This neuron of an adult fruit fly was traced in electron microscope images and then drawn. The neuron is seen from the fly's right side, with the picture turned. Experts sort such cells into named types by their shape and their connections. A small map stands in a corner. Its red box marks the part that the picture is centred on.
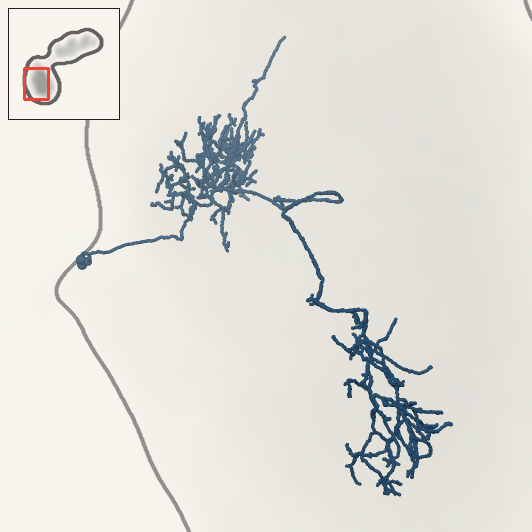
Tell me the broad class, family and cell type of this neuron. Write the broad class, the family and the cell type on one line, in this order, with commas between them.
central-brain intrinsic neuron, hemilineage VESa1, GNG639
